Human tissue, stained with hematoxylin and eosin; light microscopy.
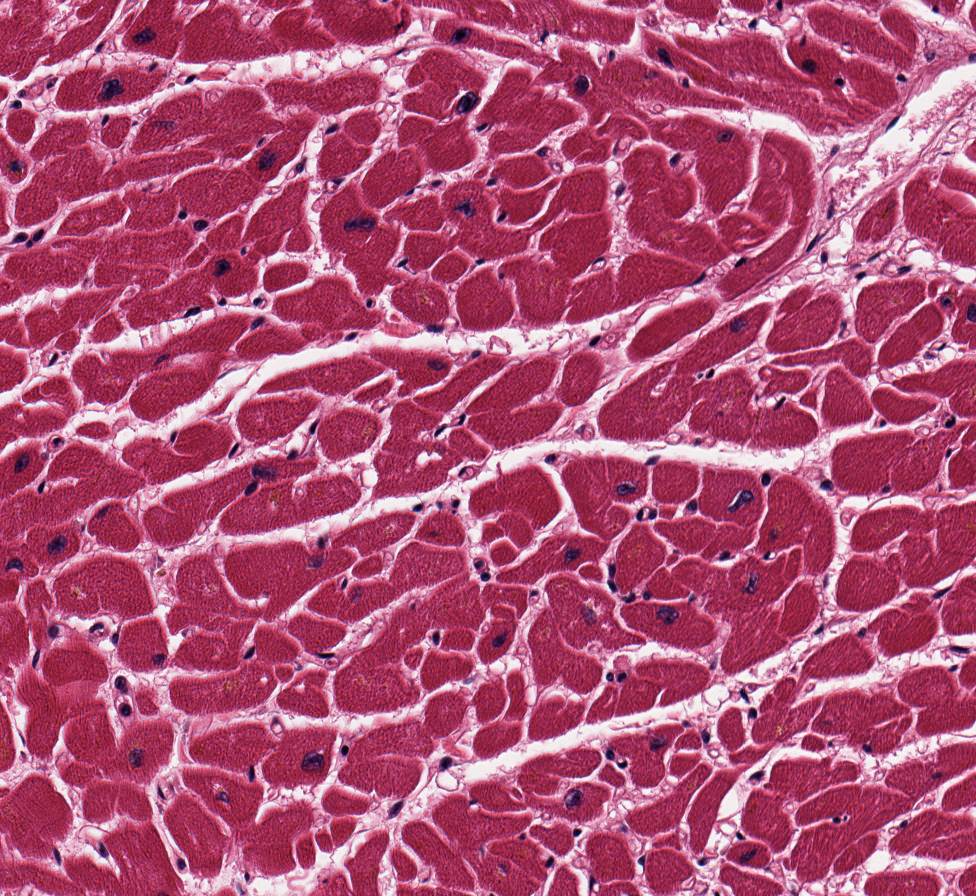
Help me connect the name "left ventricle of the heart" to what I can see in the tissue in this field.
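Look first at the muscle fibres: they fill the whole field, cut mostly in cross and oblique section and grouped into bundles. Their outlines are irregular, and they branch and join one another.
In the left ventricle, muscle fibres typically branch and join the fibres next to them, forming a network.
That branching and joining goes with the left ventricle of the heart. In the thin pale strands between the fibres you will find small dark elongated nuclei.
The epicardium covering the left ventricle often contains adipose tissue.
Here, though, no fat cells are present anywhere in the field, so nothing in this field matches that.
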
